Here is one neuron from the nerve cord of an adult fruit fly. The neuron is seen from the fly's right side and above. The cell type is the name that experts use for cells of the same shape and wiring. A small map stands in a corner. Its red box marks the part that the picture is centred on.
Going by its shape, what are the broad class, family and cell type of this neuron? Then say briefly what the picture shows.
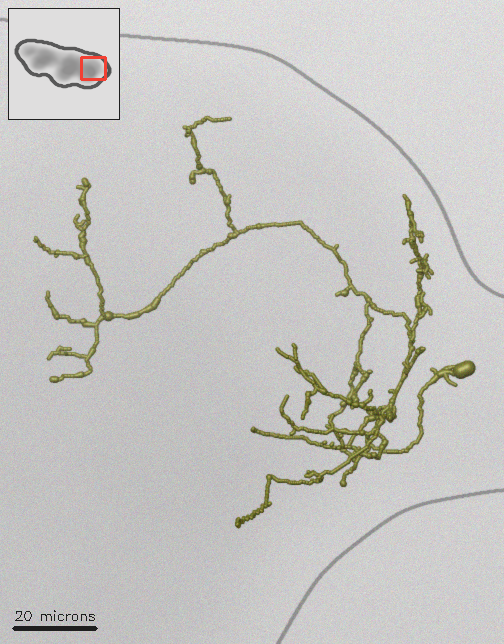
It is a nerve-cord intrinsic neuron. The family is hemilineage 13A. Its cell type is IN13A047. From left to right in the picture it spans about 110 microns. Dozens of branch ends can be seen.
